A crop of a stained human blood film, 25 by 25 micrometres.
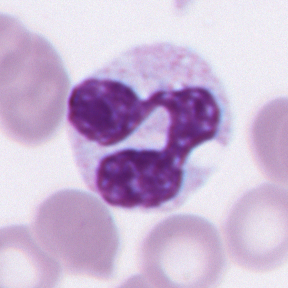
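Segmented neutrophil in a stained blood smear. Notice first the roughly round, smooth outline. Then look at the nucleus: it is divided into three lobes. The cytoplasm holds fine, small pinkish-lilac granules, and you will find no vacuoles there.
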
